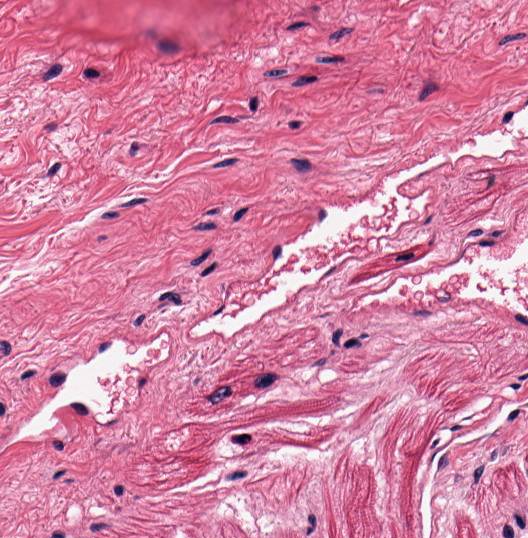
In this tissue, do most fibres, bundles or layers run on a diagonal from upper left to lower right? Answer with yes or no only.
No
